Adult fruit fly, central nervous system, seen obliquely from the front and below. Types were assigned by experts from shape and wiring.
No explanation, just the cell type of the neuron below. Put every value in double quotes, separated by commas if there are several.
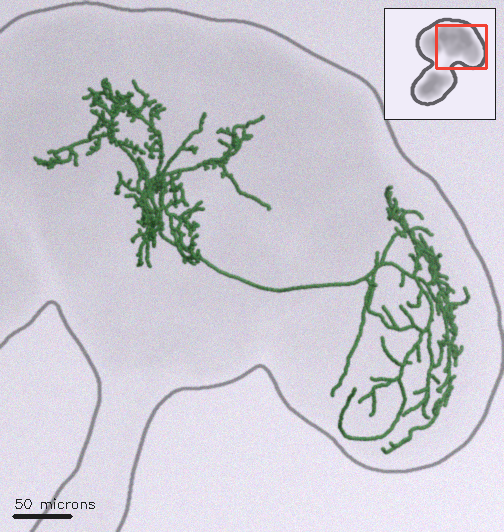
"MeVC3"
